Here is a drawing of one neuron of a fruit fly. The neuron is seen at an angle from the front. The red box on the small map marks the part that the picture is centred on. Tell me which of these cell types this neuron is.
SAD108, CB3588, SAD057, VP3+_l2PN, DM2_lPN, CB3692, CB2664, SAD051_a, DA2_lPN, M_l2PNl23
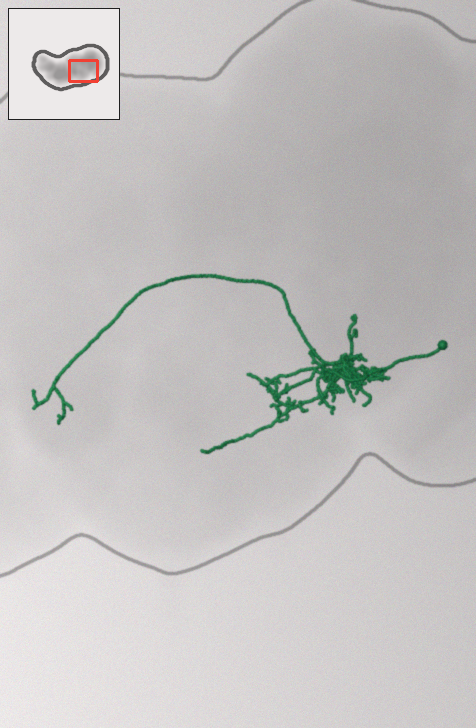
CB3692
